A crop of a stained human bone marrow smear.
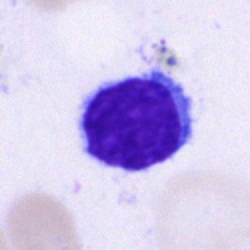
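Lymphocyte: chromatin dense and dark purple throughout the nucleus. Cytoplasm a narrow rim, widest on the right side of the cell. No vacuoles seen. Just above the upper right edge lies a small cluster of tiny purple specks.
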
